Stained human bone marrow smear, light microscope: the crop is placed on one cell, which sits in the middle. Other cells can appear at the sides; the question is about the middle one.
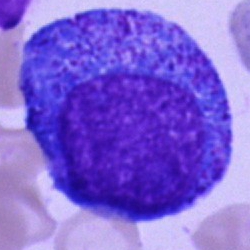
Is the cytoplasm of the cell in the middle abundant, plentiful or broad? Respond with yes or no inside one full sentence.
Yes, in this cell the cytoplasm is broad.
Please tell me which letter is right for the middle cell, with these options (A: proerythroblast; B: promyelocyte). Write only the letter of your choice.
B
